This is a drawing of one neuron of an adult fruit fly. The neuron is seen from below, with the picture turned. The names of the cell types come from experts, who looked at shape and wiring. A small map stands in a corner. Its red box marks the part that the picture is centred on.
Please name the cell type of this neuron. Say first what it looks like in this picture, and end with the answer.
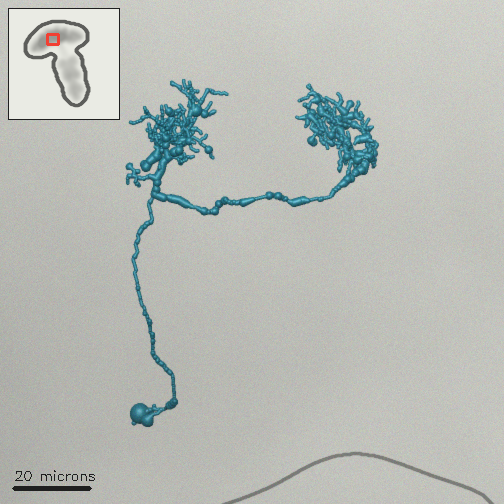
Its cell body lies at the lower left of the picture. By the scale bar it is about 90 microns tall in this view. Dozens of branch ends can be seen. Its broad class is central-brain intrinsic neuron. It is of cell type hDeltaB.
